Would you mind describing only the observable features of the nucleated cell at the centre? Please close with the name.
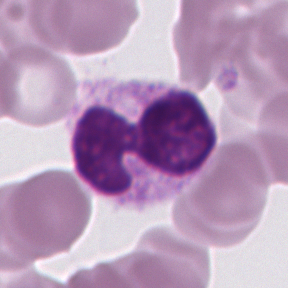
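Two nuclear lobes sit side by side here, one on the left and one on the right, with dark purple, densely clumped chromatin. The cytoplasm's a pale pinkish-lilac, with fine purplish-pink granules scattered through it. So that's a segmented neutrophil.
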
